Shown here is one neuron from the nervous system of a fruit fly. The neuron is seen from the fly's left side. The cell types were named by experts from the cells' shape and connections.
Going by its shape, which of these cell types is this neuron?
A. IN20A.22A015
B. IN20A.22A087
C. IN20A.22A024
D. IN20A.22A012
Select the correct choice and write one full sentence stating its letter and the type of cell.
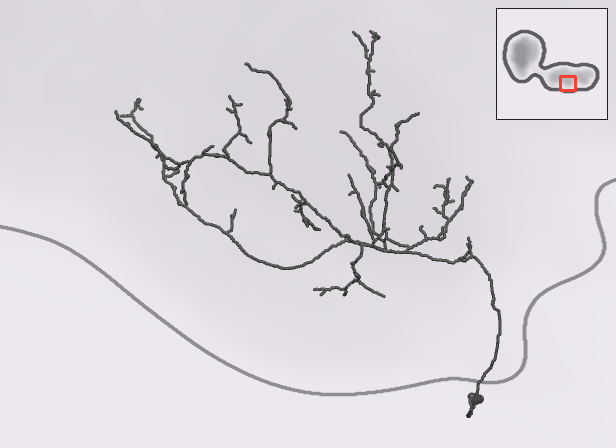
The neuron, by cell type, is IN20A.22A087, option B.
